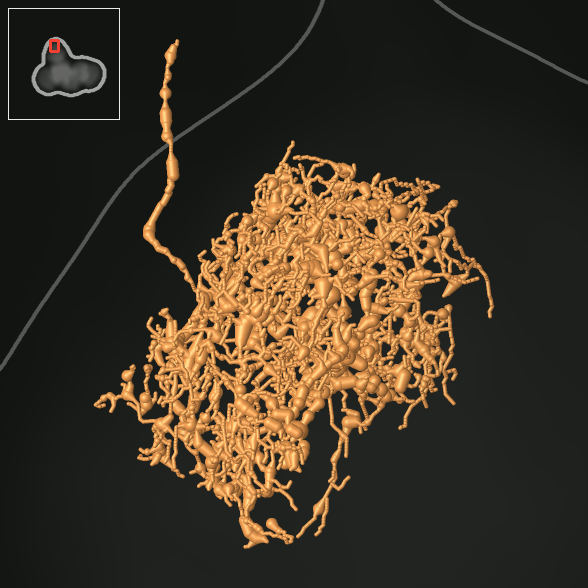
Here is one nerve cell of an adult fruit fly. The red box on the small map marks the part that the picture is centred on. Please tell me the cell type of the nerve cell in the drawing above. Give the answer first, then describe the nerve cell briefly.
It is of cell type INXXX077. Its broad class is nerve-cord intrinsic neuron. The picture shows more than a hundred branch ends. In this view it is taller than it is wide.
